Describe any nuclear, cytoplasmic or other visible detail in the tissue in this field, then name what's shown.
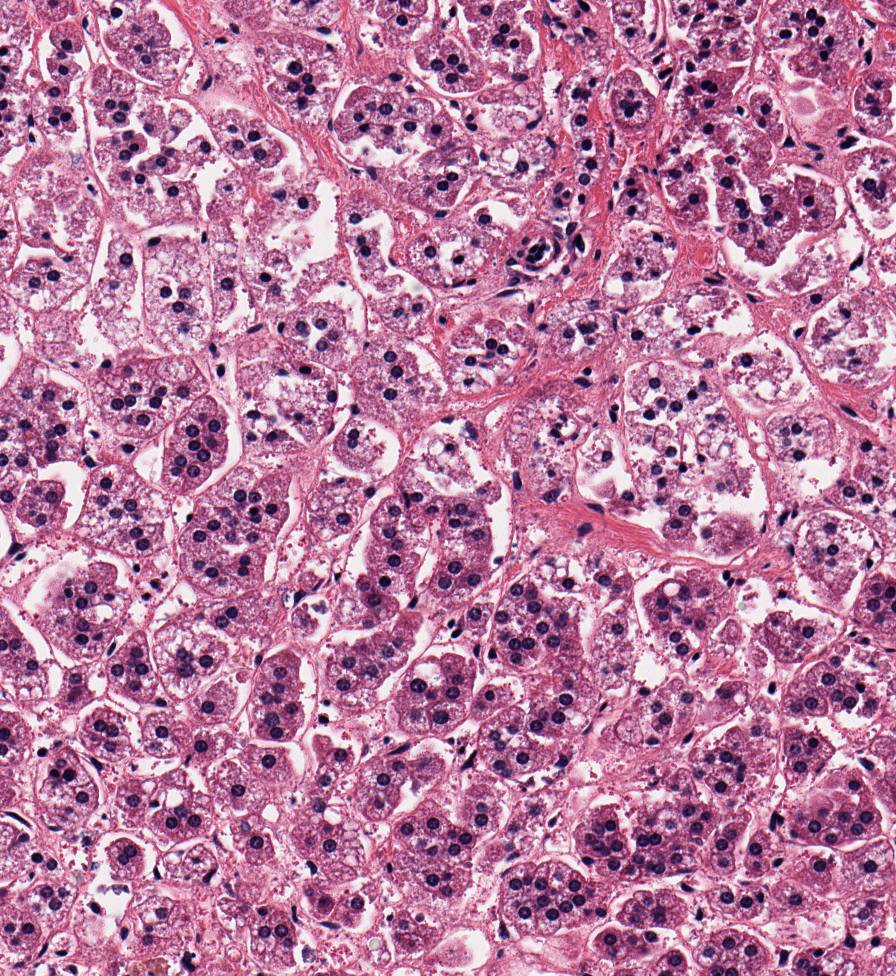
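First, arrangement: throughout the field, cells form rounded nests divided by thin partitions. Next, the cells: large and polygonal, with abundant cytoplasm ranging from granular pink to finely vacuolated and pale. Then the partitions: delicate pink strands with flattened, spindle-shaped nuclei, and a somewhat broader pink collagen band in the upper centre. This is adrenal gland.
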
